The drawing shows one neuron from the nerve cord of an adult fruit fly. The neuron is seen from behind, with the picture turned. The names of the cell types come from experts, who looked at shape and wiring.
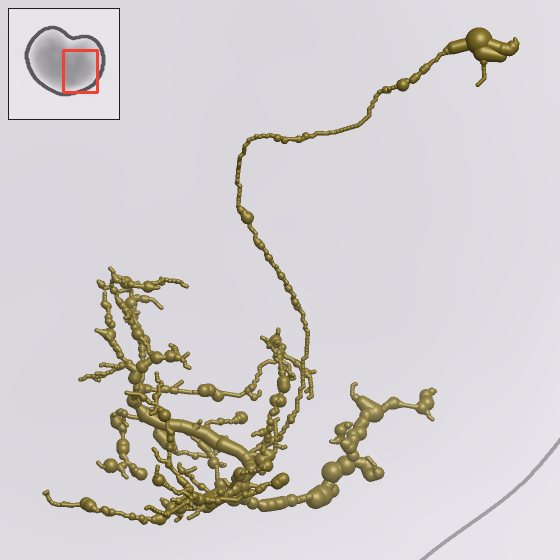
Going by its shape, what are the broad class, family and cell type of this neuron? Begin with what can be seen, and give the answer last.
The picture shows dozens of branch ends. As drawn here it is about as wide as it is tall. This is a nerve-cord intrinsic neuron. Its family is hemilineage 03B. Its cell type is IN03B060.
